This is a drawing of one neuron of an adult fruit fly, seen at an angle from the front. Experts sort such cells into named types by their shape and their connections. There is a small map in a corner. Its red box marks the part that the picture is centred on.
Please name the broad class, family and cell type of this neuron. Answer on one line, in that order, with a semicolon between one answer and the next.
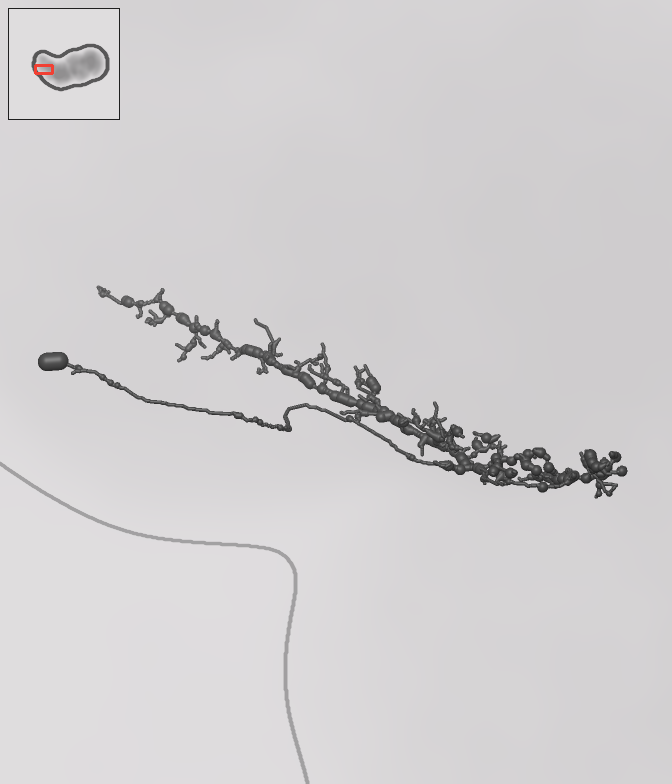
nerve-cord intrinsic neuron; hemilineage 09A; IN09A039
